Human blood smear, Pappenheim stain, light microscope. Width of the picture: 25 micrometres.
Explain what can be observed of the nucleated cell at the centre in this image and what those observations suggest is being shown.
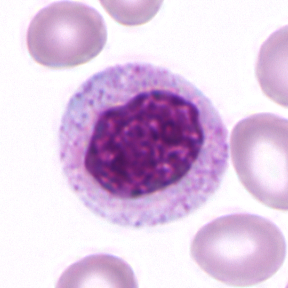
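Looking first at the nucleus, I see an oval outline about 11 by 9 micrometres, its border slightly uneven along the upper edge. Around it the cytoplasm makes a broad rim the whole way round, pale lavender-grey in colour. Fine pinkish-purple granules are scattered through it. This one is a metamyelocyte.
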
